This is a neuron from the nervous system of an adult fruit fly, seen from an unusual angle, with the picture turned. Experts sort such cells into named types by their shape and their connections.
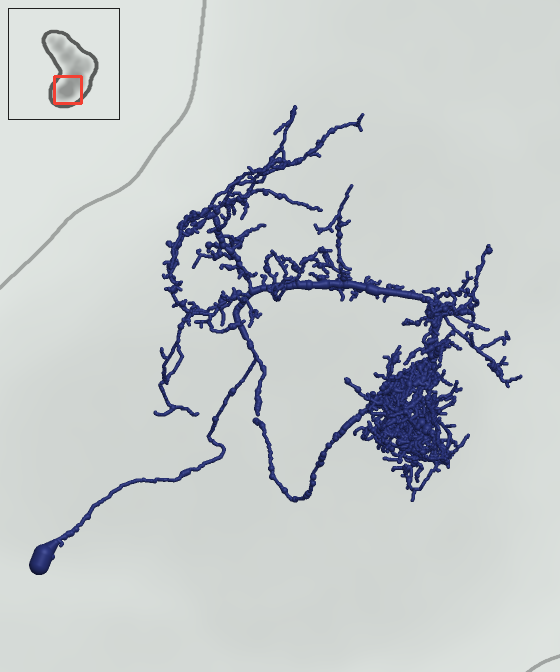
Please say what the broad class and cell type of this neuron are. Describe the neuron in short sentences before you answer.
Its cell body lies at the lower left of the picture. As drawn here it is about as wide as it is tall. This is a central-brain intrinsic neuron. Its cell type is LAL141.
